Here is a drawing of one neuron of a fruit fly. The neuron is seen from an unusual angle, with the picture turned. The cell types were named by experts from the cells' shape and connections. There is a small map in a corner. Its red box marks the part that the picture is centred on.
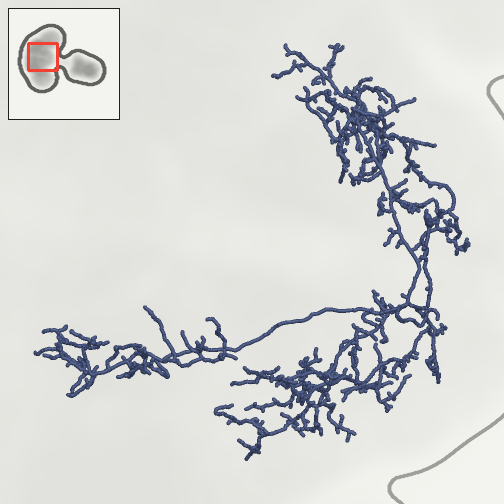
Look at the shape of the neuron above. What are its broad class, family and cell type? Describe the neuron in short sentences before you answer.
The picture shows dozens of branch ends. As drawn here it is about as wide as it is tall. It is a central-brain intrinsic neuron. Its family is ALIN. The cell type is ALIN6.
